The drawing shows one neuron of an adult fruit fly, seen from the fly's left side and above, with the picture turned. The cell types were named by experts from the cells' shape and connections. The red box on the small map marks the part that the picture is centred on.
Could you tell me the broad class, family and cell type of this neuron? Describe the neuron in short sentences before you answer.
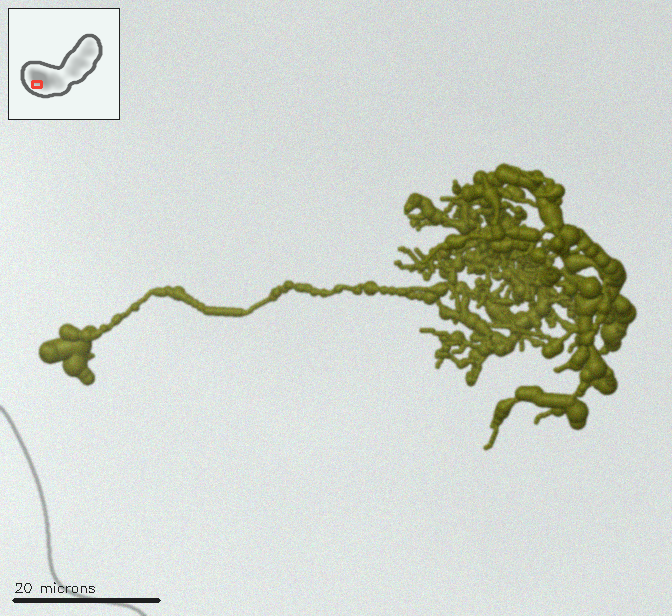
Its cell body lies on the left of the picture. From left to right in the picture it spans about 80 microns. Dozens of branch ends can be seen. It is a central-brain intrinsic neuron. The family is hemilineage ALl1_dorsal. Its cell type is l2LN21.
